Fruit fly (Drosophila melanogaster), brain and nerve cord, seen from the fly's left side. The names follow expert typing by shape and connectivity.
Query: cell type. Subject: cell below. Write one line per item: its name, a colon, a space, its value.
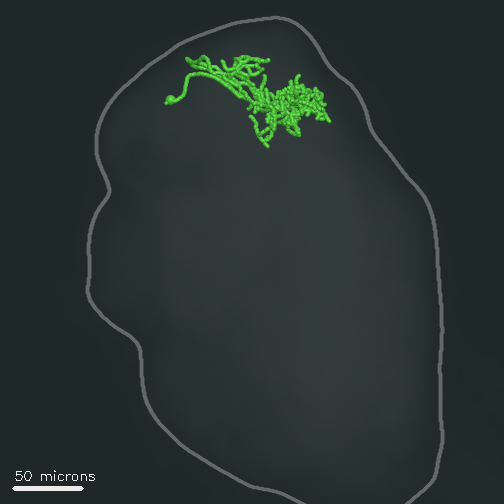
cell type: LHAD3d5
